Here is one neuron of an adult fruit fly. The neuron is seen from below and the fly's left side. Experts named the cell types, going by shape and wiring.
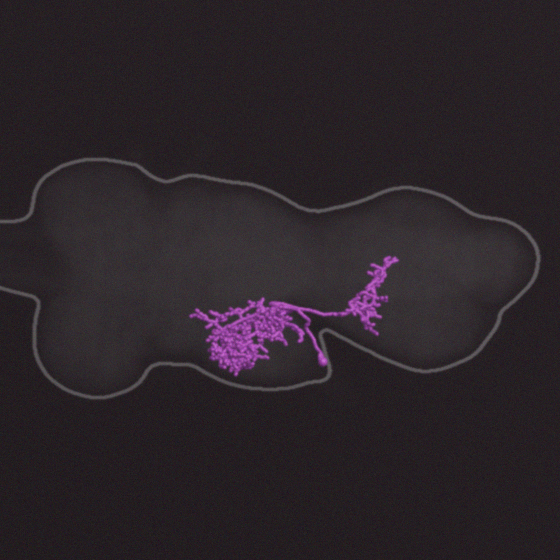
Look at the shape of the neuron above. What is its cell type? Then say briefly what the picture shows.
Its cell type is IN03B021. It is a nerve-cord intrinsic neuron. It is in the nerve cord and does not reach the brain. In this view it is wider than it is tall.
